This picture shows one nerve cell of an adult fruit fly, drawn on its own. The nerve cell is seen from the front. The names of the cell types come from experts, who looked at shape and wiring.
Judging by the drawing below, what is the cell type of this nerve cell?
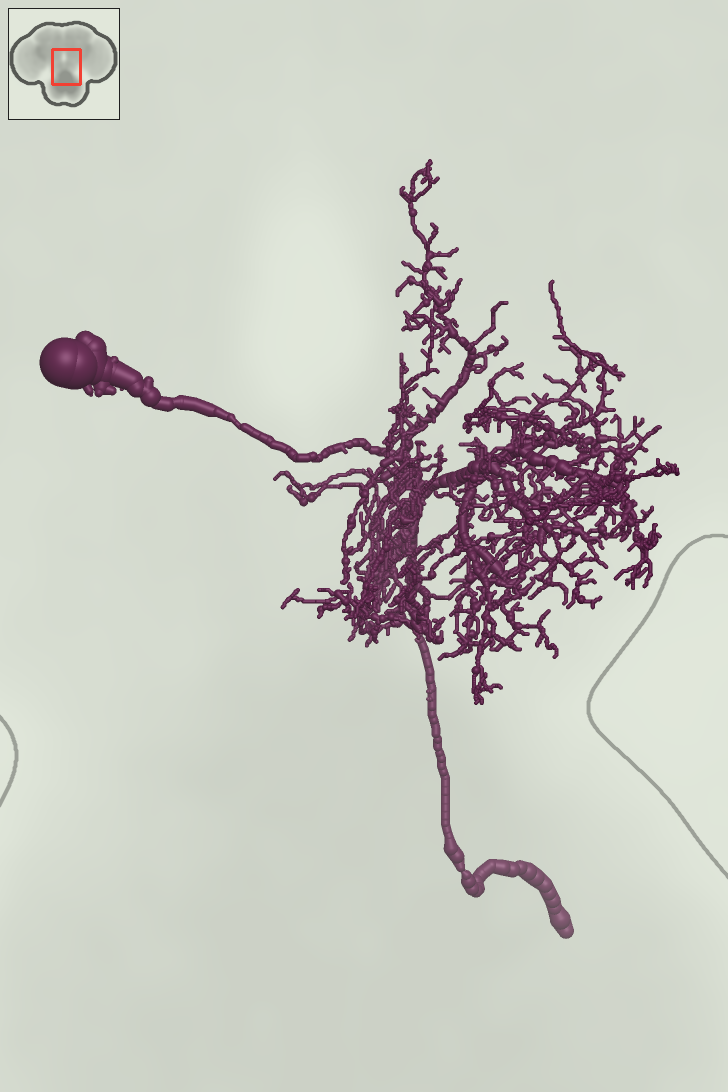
GNG641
